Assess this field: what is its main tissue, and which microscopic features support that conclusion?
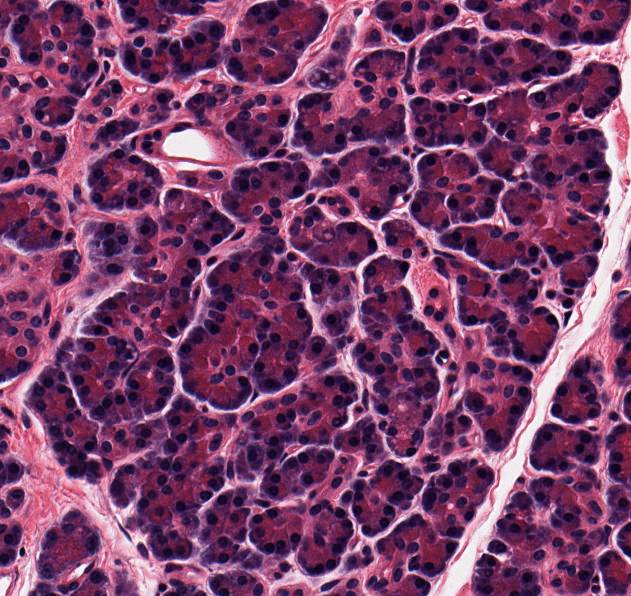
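Tissue: exocrine pancreas. First check: closely packed acini, grouped into lobules by thin pink connective tissue septa. Second: pyramidal acinar cells, each with one small, round, dark nucleus toward the basal edge.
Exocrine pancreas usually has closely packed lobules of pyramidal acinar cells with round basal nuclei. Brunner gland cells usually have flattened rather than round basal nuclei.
Lumina: narrow, hardly visible.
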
